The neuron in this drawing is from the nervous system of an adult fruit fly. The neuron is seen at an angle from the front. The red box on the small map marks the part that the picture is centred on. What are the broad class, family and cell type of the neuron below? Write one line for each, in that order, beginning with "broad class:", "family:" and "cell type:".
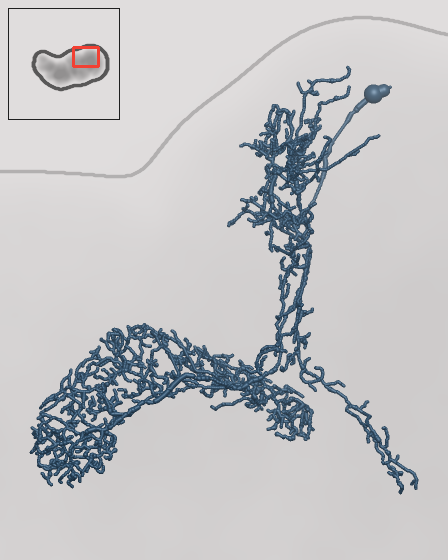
broad class: central-brain intrinsic neuron
family: hemilineage DL1_dorsal
cell type: FB6H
